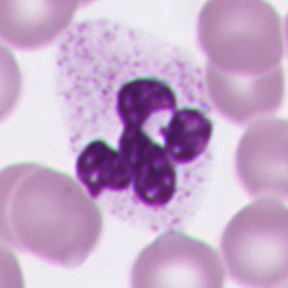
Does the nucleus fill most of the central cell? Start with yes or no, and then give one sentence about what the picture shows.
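No. The cytoplasm is ample and very pale pinkish-lilac.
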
